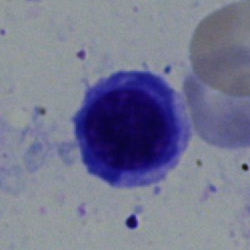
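Erythroblast, the cell in the middle of a stained human bone marrow smear. Notice its roughly round outline with a slightly irregular, bumpy edge. Its chromatin is dark and dense, staining deep purple-blue, and the cytoplasm, which stains deep blue, forms only a narrow rim around the nucleus.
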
